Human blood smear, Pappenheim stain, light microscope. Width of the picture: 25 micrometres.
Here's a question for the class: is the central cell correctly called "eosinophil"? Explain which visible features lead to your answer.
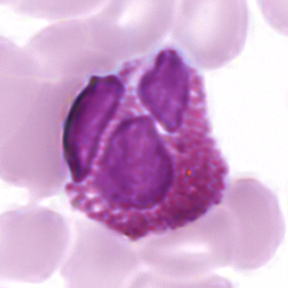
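The name eosinophil is the right one for this cell. Its cytoplasm is packed with coarse, round granules of a pinkish-red colour.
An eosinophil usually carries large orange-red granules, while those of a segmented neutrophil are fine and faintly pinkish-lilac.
The coarse reddish granules therefore speak for eosinophil and against segmented neutrophil. The nucleus appears as three separate lobes, with no nucleolus visible in any of them.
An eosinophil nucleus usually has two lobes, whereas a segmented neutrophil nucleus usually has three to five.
On lobe count alone, three lobes sit closer to segmented neutrophil than to eosinophil.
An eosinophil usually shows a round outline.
This cell's outline is slightly irregular instead, a departure from that. Pale red cells crowd around it and touch its edges.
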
